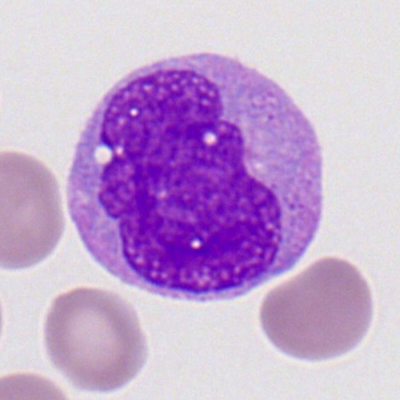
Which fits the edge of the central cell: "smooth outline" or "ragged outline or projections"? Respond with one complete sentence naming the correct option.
The border of this cell is smooth and even.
